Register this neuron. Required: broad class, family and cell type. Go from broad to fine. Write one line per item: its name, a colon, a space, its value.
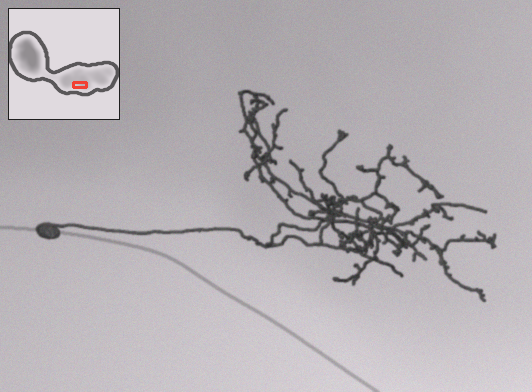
broad class: nerve-cord intrinsic neuron
family: hemilineage 14A
cell type: IN14A105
